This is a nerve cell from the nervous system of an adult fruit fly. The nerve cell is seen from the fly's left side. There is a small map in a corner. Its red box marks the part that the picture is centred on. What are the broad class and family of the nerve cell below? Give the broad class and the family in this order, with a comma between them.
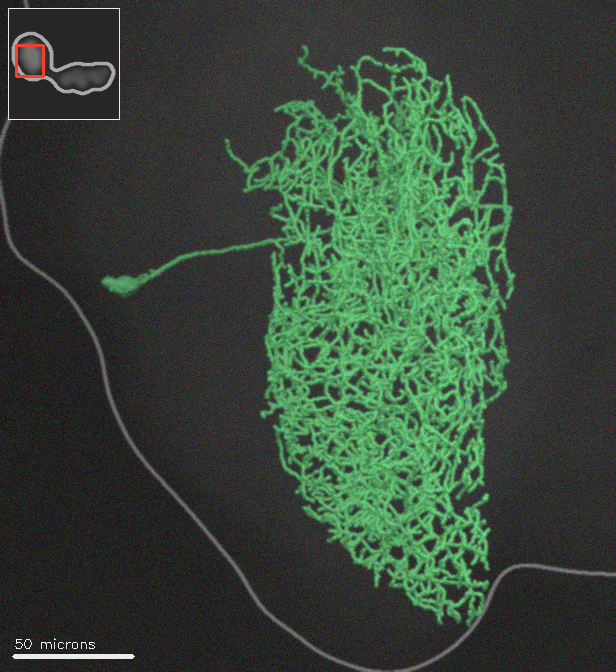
visual centrifugal neuron, OA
